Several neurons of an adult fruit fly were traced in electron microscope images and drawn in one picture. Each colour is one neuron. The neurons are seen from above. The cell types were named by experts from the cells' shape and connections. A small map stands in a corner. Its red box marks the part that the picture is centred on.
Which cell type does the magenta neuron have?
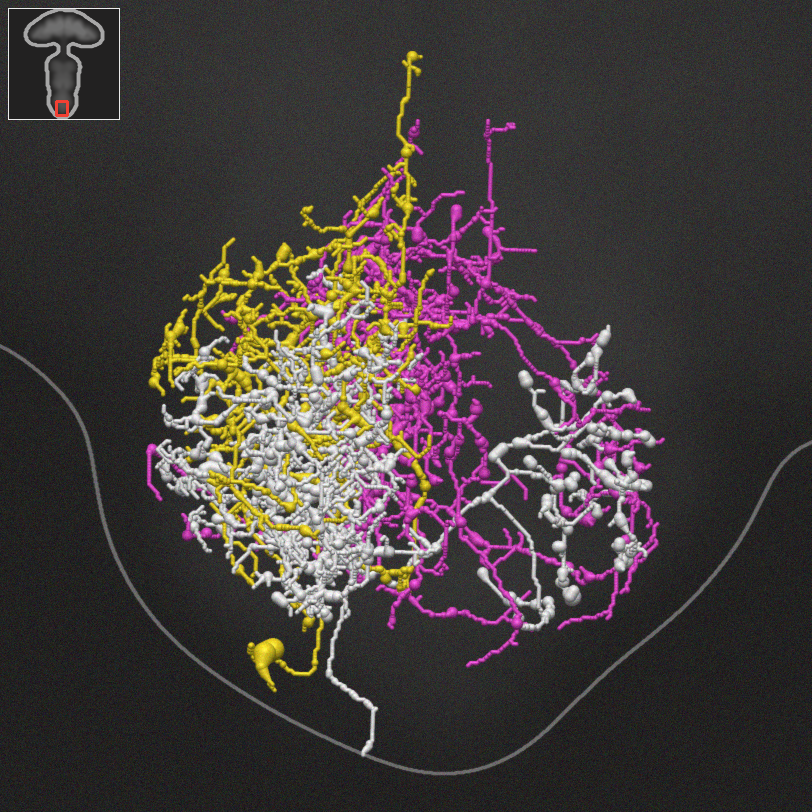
IN00A027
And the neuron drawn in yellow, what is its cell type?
INXXX357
